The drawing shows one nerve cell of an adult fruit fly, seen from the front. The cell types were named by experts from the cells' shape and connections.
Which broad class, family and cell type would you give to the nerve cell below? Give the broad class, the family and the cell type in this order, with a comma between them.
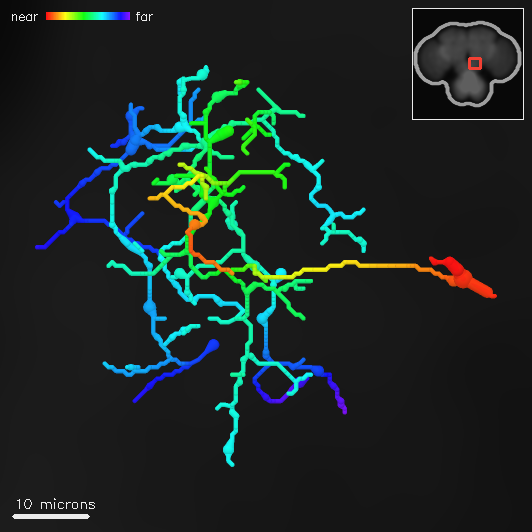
central-brain intrinsic neuron, hemilineage TRdl_b, GNG381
